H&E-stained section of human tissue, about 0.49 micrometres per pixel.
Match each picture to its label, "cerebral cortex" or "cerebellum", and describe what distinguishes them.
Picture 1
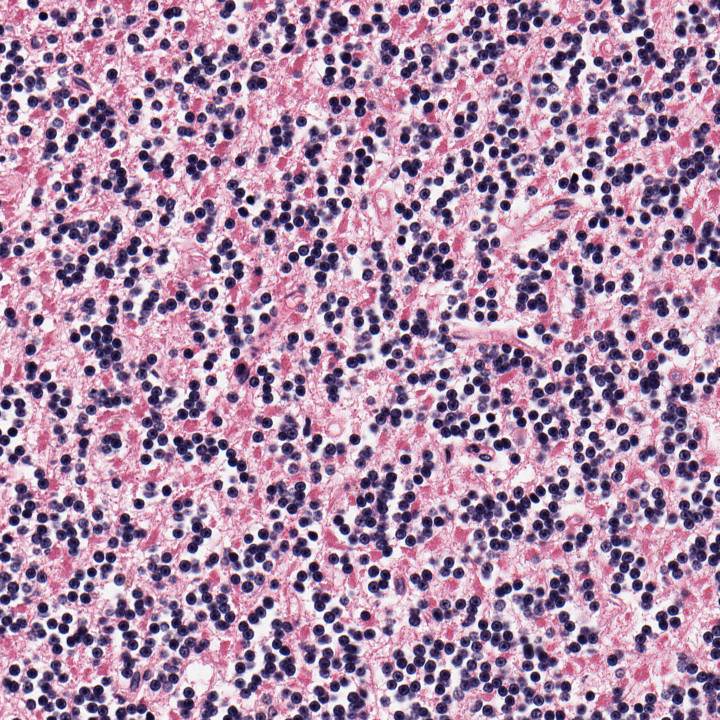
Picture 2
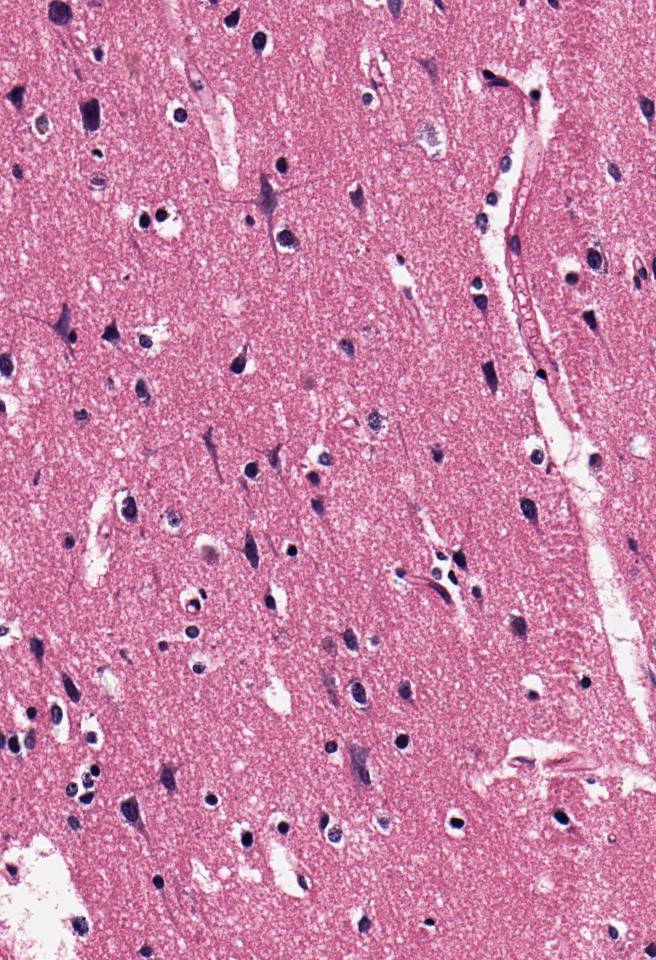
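The first one's cerebellum and the second's cerebral cortex. In the cerebellum picture, small, round, uniform, densely dark nuclei, most with little or no visible cytoplasm, are spread fairly evenly across the field without layering or organised units, in a pink, finely fibrillary background with scattered denser pink patches. The cerebral cortex has a finely granular pink neuropil throughout, with scattered triangular neurons bearing tapering processes, for example at the upper left and centre, and small round dark nuclei lying singly all over.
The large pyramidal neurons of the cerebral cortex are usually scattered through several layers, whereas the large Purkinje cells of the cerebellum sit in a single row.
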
